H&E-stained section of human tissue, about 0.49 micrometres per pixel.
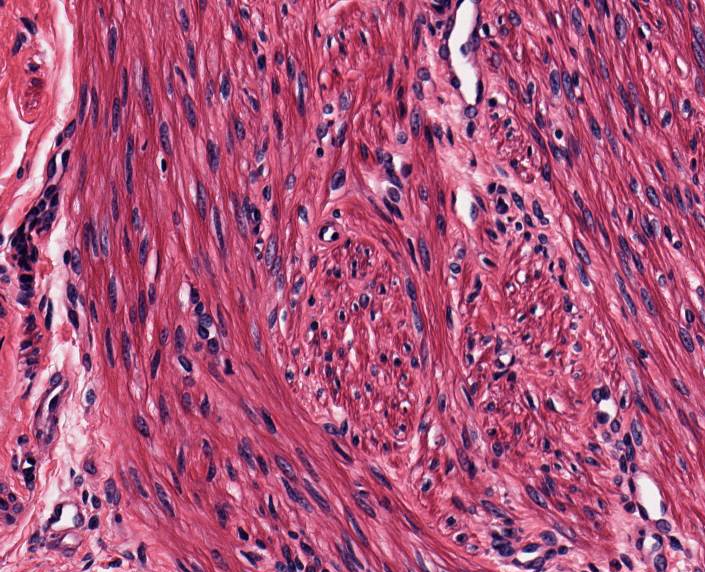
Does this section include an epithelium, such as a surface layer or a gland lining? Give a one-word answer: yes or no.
No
